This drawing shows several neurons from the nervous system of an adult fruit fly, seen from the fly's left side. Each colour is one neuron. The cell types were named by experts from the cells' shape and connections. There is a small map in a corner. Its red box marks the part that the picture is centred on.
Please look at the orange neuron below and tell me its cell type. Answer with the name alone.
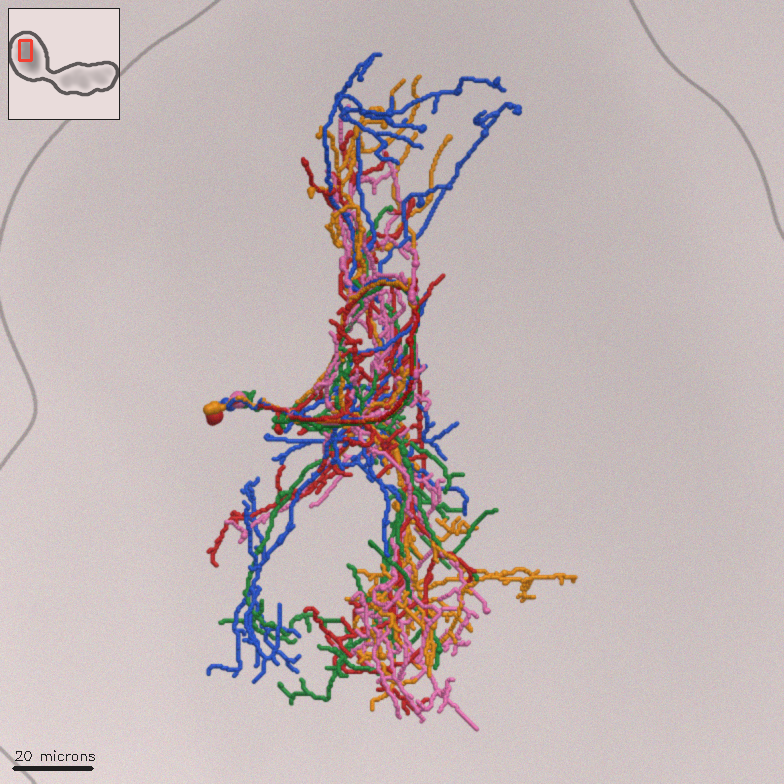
AVLP225_b2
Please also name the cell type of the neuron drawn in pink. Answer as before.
AVLP225_b1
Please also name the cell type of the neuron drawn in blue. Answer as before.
AVLP227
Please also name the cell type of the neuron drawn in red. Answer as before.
AVLP225_a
